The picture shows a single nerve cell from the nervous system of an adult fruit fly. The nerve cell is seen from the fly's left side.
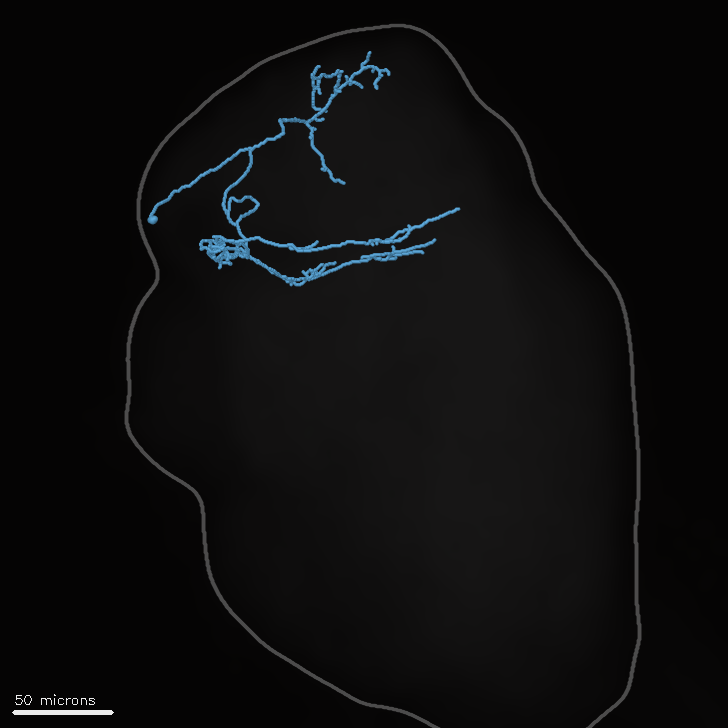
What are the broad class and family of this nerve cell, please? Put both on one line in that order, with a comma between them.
central-brain intrinsic neuron, class DAN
